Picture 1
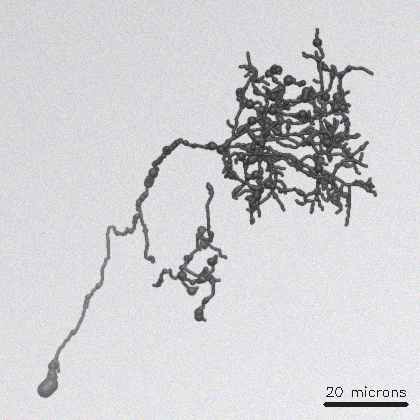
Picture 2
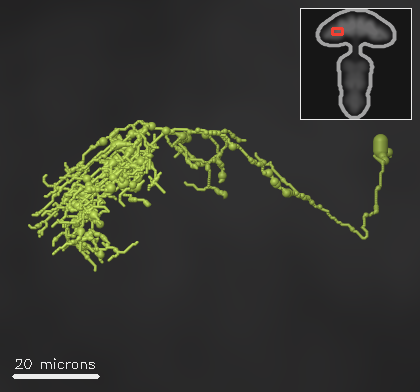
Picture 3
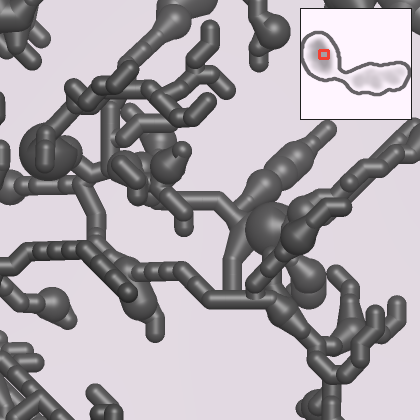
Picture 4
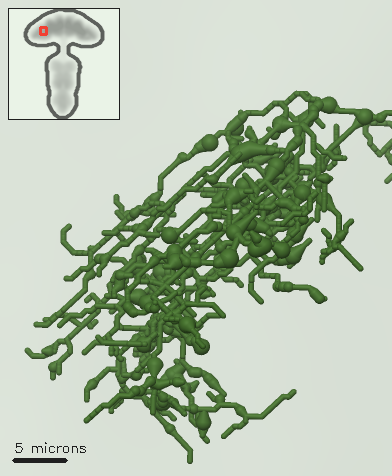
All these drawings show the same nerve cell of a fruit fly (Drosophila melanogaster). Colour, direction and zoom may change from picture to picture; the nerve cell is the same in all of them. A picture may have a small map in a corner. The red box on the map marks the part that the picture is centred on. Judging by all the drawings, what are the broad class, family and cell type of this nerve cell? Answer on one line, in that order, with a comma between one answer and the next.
optic-lobe intrinsic neuron, Li, Li23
